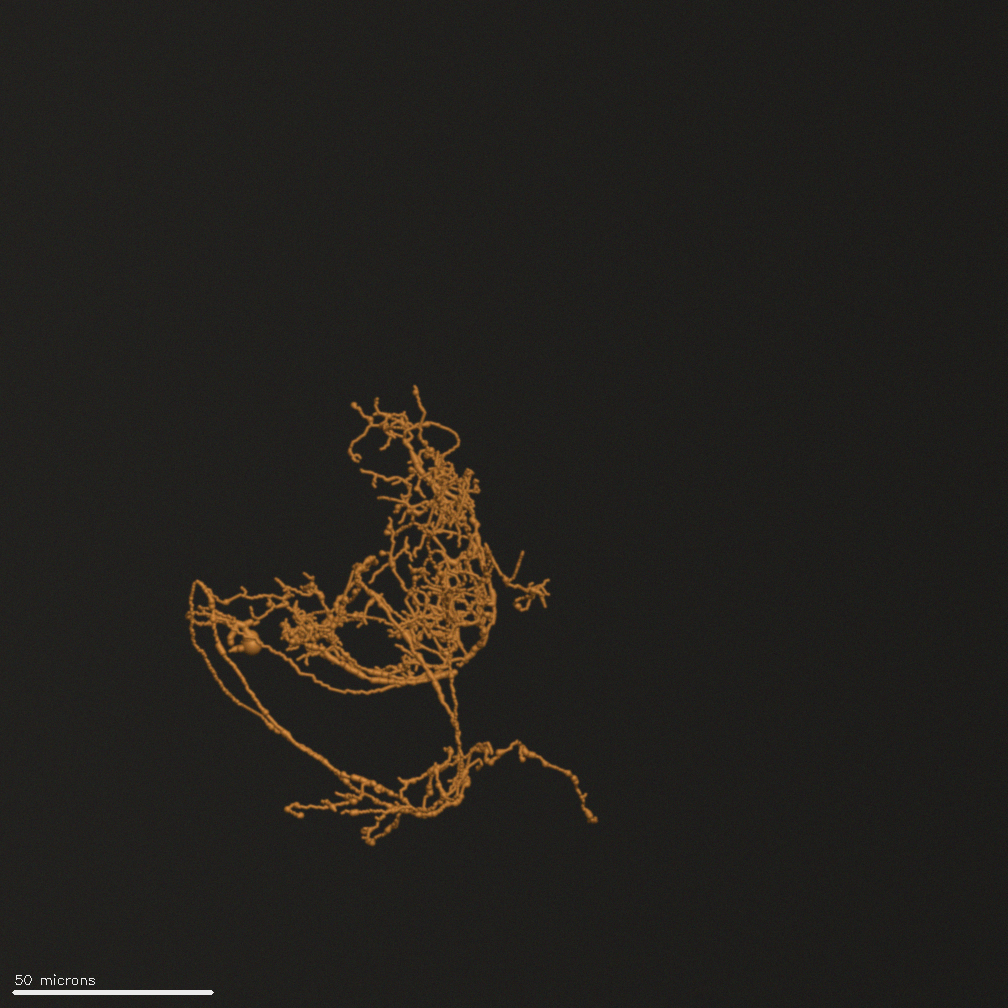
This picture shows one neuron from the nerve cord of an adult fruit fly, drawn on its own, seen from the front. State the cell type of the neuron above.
AN01B004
